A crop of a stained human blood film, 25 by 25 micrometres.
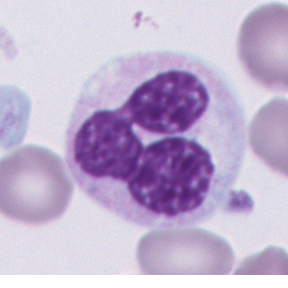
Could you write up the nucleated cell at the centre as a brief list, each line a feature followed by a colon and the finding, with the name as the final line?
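Lobes: three, clustered round a small central gap, not in a row
Chromatin: dark purple, clumped, small paler spaces between clumps
Cytoplasm: pale pinkish-lavender
Rim: cytoplasm encircles nucleus on all sides
Name: segmented neutrophil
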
